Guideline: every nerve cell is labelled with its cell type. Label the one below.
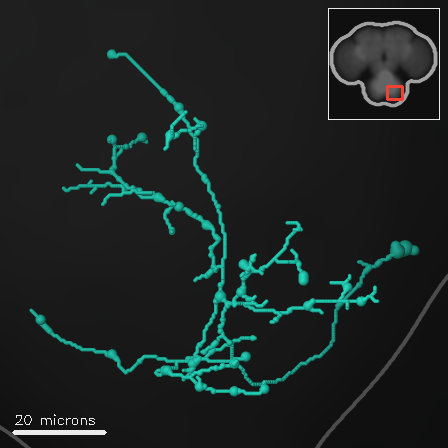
IN01B082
